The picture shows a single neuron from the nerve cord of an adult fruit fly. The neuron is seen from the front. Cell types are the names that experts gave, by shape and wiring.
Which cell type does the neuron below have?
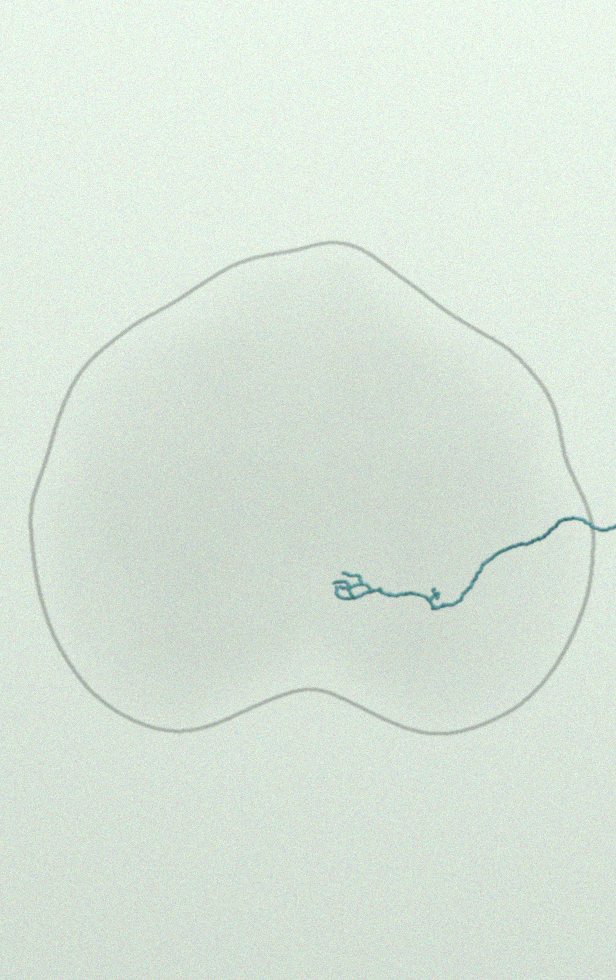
WG1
